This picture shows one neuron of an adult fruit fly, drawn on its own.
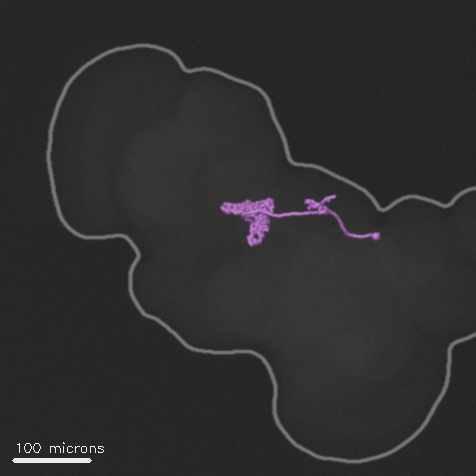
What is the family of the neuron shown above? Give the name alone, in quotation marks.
"hemilineage DL1_dorsal"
